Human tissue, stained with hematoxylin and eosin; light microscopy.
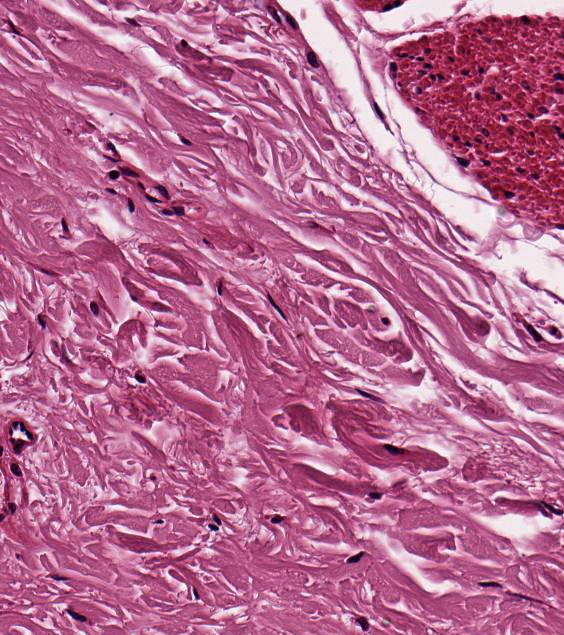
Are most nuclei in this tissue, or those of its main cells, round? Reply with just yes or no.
No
